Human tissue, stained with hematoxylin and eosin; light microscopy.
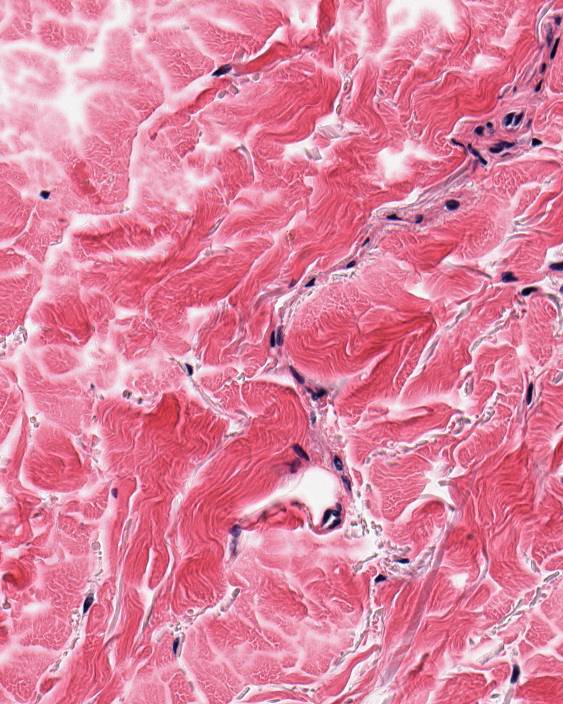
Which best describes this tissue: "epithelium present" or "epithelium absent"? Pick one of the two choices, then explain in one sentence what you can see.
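Epithelium absent. No epithelium and no fat cells are present in the field.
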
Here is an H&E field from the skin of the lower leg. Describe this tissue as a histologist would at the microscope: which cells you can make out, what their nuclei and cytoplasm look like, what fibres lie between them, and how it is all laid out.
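The field consists entirely of closely packed bundles of pink fibres running in many different directions. Relative to the amount of fibre, nuclei are sparse; those present are small, dark and elongated, and they gather along a thin strand from the upper right toward the centre.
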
